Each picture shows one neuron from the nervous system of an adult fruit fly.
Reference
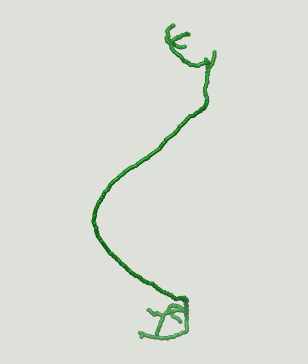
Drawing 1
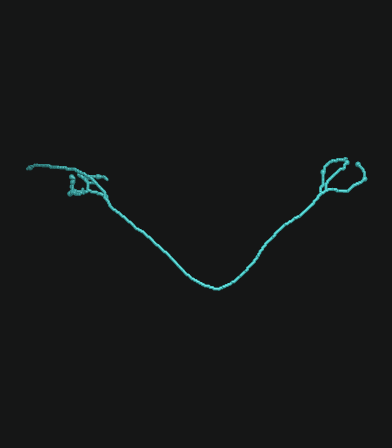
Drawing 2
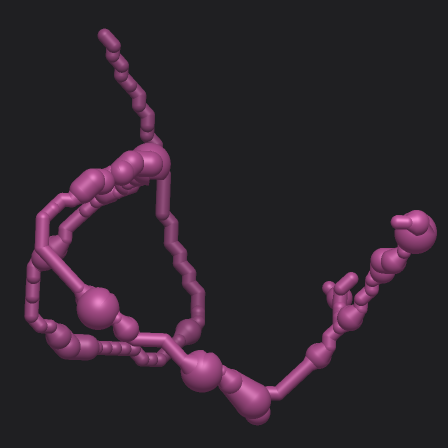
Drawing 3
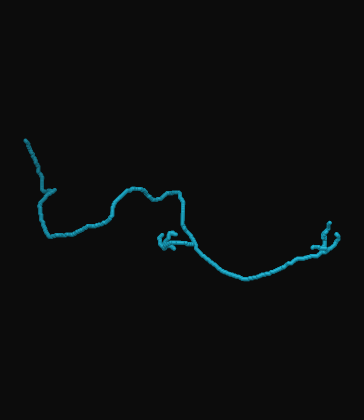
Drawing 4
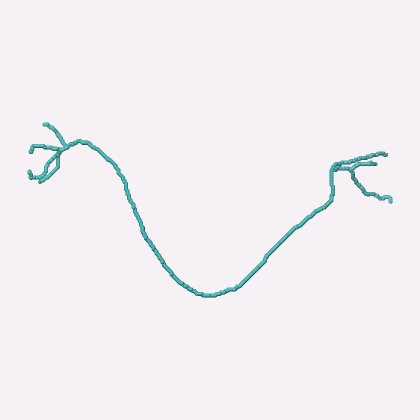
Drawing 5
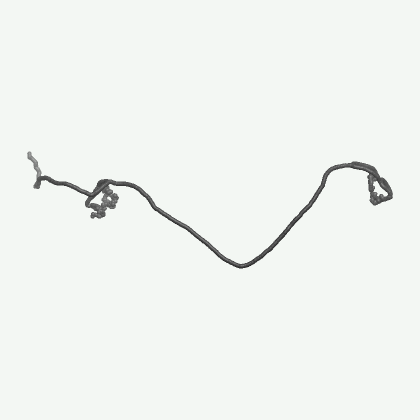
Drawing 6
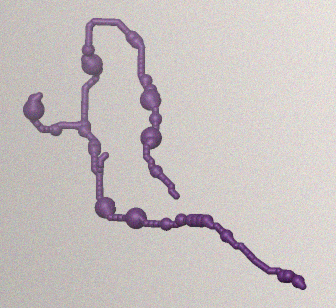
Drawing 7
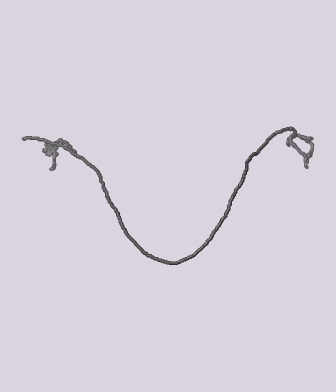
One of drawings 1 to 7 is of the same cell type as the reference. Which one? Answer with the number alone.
4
